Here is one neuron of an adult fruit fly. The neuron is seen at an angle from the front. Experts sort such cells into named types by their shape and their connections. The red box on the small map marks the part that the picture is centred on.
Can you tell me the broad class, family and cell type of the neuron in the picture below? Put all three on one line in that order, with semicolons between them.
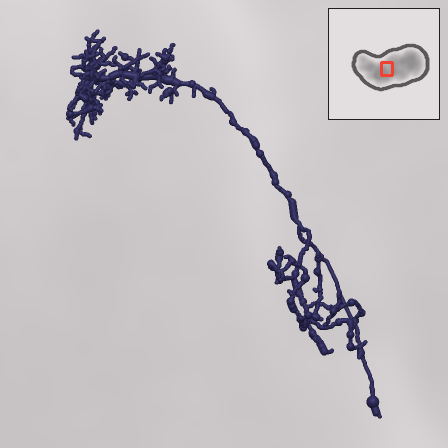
visual projection neuron; hemilineage VPNv1; LC17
